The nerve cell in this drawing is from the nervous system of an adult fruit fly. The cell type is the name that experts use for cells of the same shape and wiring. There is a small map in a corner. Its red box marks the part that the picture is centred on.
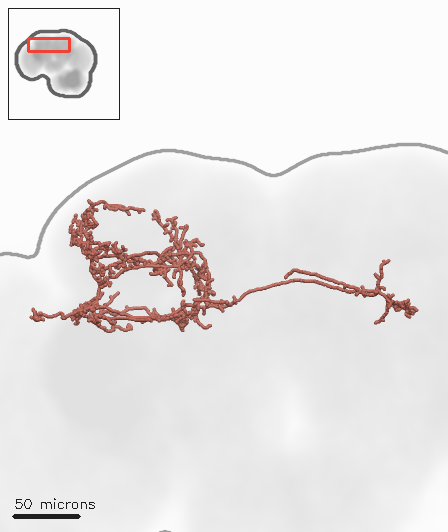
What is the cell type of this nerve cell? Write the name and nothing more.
CL070_a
